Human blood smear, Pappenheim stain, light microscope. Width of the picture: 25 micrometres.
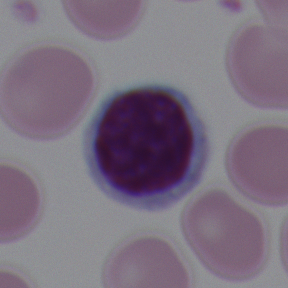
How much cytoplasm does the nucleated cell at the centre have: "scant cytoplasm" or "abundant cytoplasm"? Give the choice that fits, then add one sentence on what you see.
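Scant cytoplasm. The cytoplasm forms a narrow pale blue rim around the nucleus.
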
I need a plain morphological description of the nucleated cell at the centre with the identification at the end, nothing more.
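Notice the smooth outline here, with no surface projections at all. The nucleus has neither an indentation nor lobes. Its chromatin is dense and coarsely clumped, and no nucleoli show. That one's a typical lymphocyte.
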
